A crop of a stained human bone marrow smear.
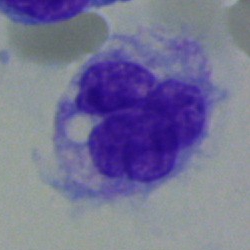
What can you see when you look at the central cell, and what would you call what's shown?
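Notice how deep purple and fairly dense the chromatin is, with only small paler patches. Around the nucleus runs a moderate rim of pale blue-grey cytoplasm, and fine, faint purplish granules are scattered through it. On the left of the nucleus you can find one clear, round vacuole. What you are looking at is a monocyte.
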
